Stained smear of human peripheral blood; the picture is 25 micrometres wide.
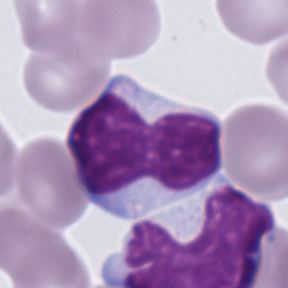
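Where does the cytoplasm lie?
Mainly above and below the nucleus, which nearly reaches the cell edge at left and right.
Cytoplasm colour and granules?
Pale blue, without coarse granules.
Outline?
Irregular, not round.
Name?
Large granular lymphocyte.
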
